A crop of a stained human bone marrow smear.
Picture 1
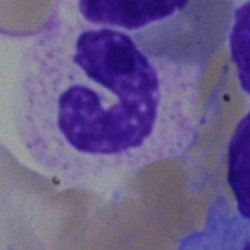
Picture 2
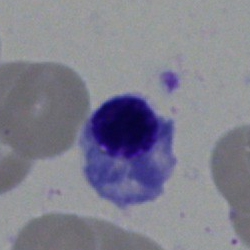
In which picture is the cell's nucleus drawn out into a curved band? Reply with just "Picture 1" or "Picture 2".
Picture 1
